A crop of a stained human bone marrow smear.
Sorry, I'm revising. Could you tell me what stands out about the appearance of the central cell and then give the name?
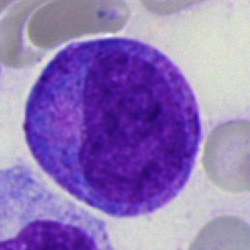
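Looking at it, the outline is round and smooth. The nucleus seems pushed off-centre, over toward the right side. Around it the cytoplasm is deep blue, though just left of the nucleus I see a paler, pinkish zone. This one I would call a promyelocyte.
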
